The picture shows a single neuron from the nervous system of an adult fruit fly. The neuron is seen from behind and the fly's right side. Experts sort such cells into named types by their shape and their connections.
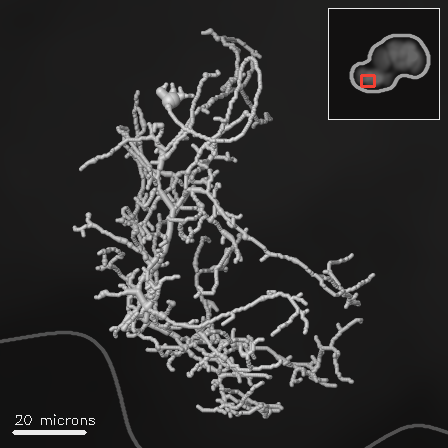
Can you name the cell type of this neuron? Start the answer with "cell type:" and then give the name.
cell type: IN03A038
